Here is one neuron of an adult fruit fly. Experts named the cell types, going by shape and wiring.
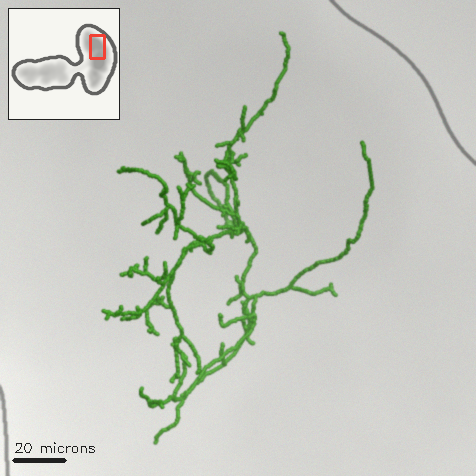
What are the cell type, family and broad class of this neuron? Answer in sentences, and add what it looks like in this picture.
It is of cell type CB0976. Its family is hemilineage SMPp&v1_posterior. Its broad class is central-brain intrinsic neuron. It is in the brain and does not reach the nerve cord. From top to bottom in the picture it spans about 160 microns. The picture shows dozens of branch ends.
